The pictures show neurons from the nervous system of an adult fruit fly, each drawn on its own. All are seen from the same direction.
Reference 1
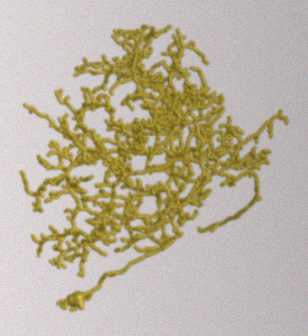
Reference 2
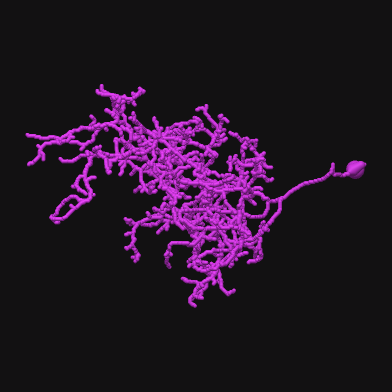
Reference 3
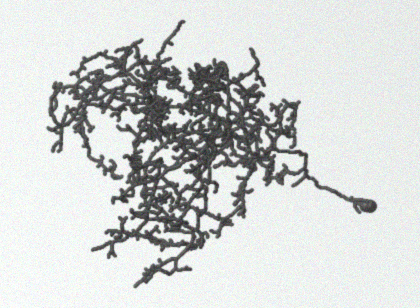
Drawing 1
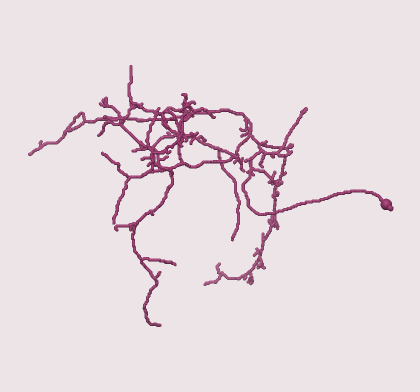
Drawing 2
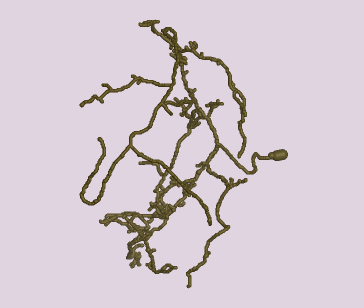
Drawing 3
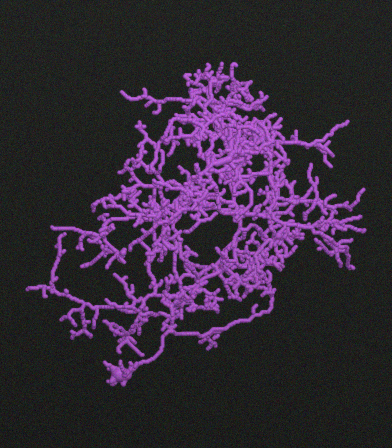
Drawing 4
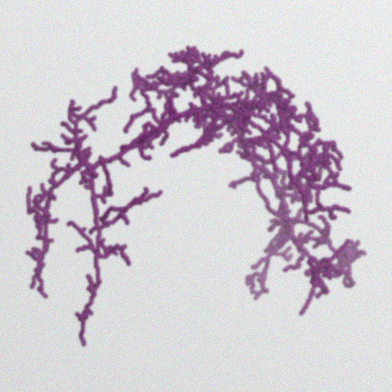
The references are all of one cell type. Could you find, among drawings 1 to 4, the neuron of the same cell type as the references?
Drawing 3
